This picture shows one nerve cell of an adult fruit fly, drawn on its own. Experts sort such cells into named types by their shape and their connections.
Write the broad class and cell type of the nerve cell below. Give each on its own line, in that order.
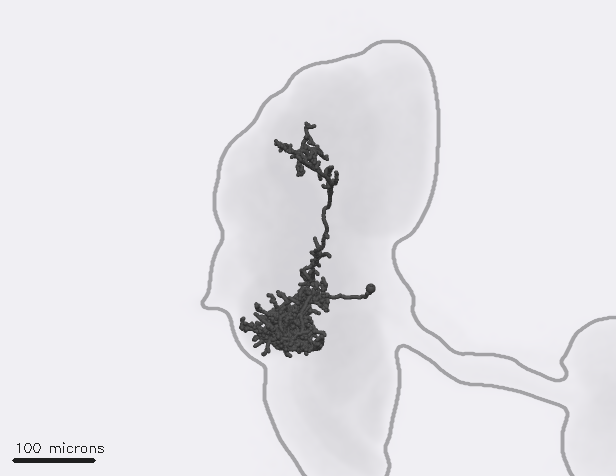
central-brain intrinsic neuron
AVLP502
